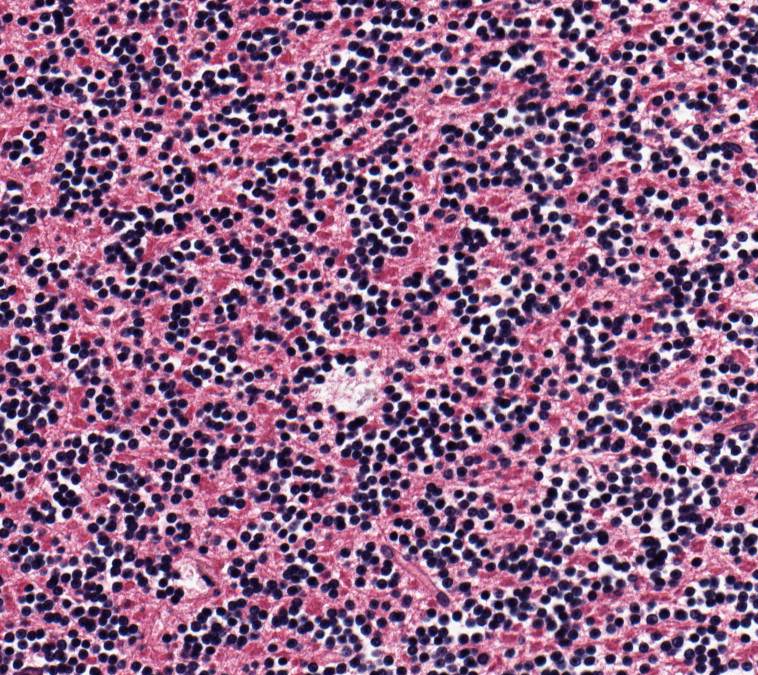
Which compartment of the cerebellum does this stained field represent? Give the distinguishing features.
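Field: granular layer. Nuclei small, round, uniformly dark purple, with little or no cytoplasm around most.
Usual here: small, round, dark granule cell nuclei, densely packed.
Irregular pink, finely fibrillar patches without nuclei lie scattered between the clusters of nuclei.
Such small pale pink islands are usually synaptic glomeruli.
No large cells with big nuclei stand out anywhere among the small ones.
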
